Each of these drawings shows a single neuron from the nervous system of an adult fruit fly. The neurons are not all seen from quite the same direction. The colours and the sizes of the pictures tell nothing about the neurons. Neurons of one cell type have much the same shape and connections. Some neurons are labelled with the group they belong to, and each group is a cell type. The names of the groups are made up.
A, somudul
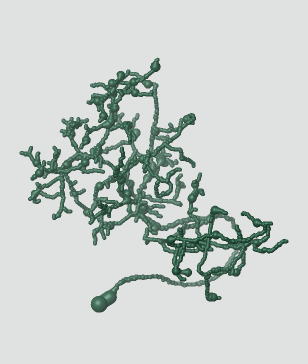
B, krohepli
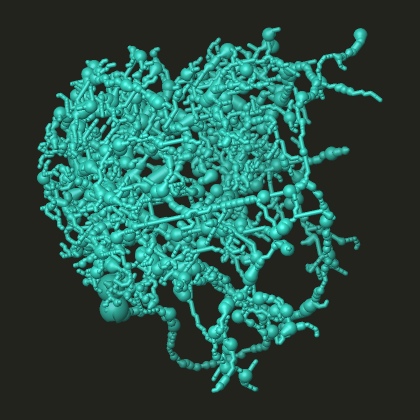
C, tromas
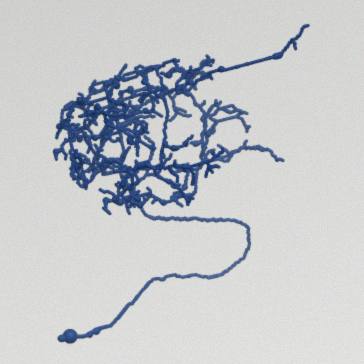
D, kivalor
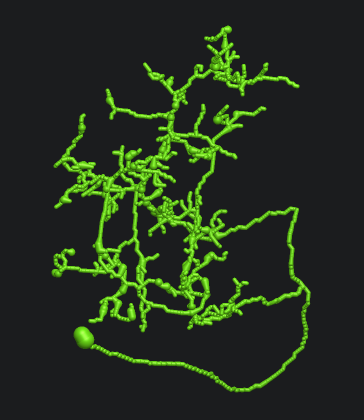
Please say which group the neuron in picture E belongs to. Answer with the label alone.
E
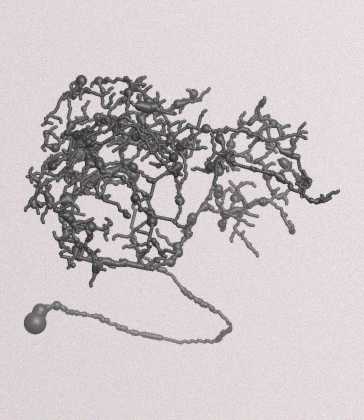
tromas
